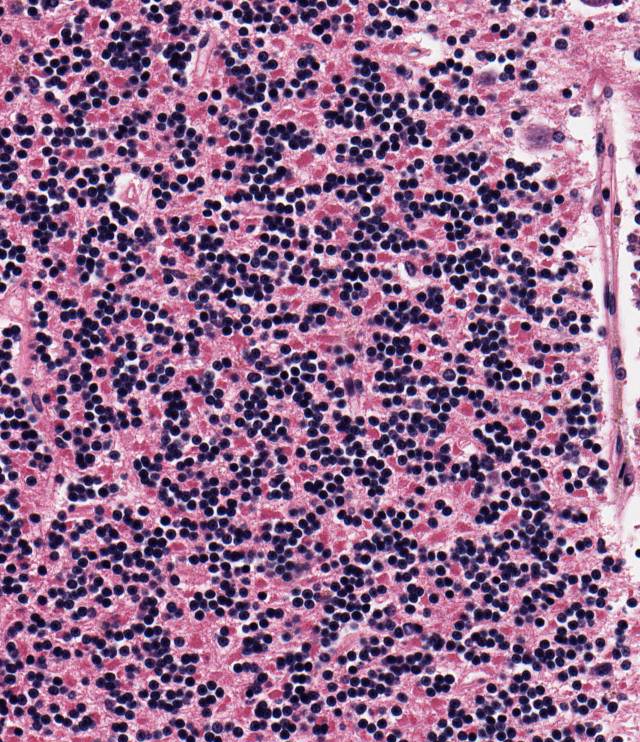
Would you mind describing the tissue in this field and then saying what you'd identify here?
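Nuclei first: crowded, small, round and dark purple, with very little visible cytoplasm. Next, a thin-walled vessel runs vertically along the right edge, with elongated nuclei lying along the length of its wall. Last, the upper right corner is paler pink fibrillar tissue with fewer nuclei. The tissue is cerebellum.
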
